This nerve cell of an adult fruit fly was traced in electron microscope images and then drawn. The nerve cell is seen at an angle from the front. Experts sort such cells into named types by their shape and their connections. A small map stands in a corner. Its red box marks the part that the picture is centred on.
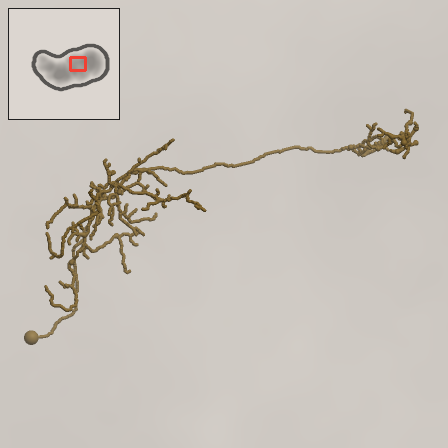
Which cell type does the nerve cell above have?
CB1556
